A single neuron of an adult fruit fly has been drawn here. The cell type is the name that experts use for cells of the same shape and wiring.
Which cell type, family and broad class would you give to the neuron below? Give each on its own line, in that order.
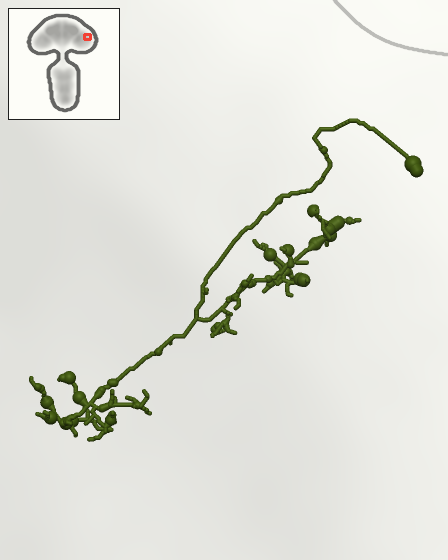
Mi2
Mi
optic-lobe intrinsic neuron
